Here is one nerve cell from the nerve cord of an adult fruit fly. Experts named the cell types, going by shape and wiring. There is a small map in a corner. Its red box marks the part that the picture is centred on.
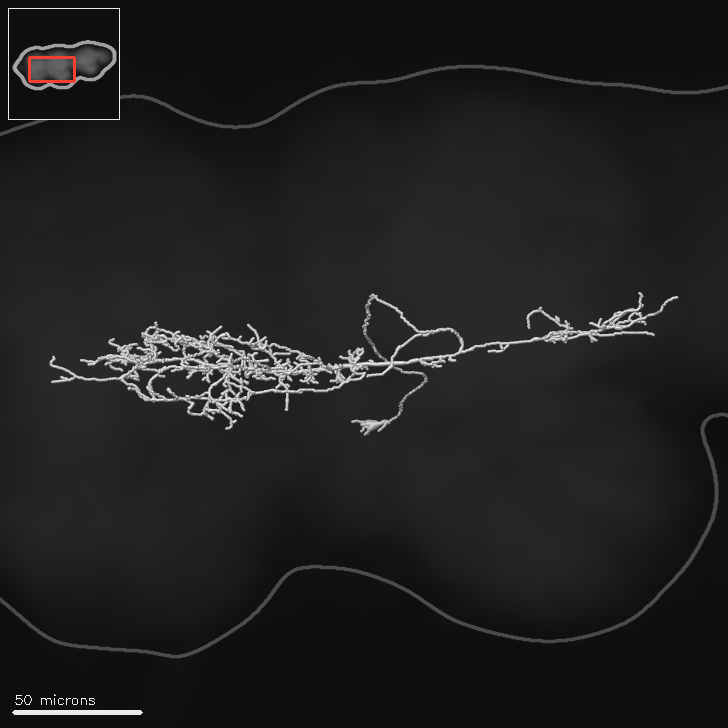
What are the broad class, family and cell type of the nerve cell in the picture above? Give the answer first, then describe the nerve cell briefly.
This is a nerve-cord intrinsic neuron. Its family is hemilineage 02A. The cell type is IN02A021. From left to right in the picture it spans about 250 microns. The picture shows dozens of branch ends.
